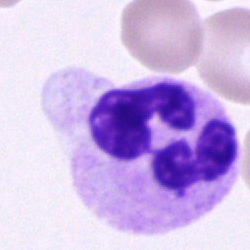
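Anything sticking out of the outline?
Yes, a broad, pale, rounded bulge at the upper left; otherwise it's smooth and roughly round.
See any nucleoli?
None in the nucleus.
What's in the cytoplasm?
Fine, faint lilac granules.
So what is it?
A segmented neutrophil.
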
